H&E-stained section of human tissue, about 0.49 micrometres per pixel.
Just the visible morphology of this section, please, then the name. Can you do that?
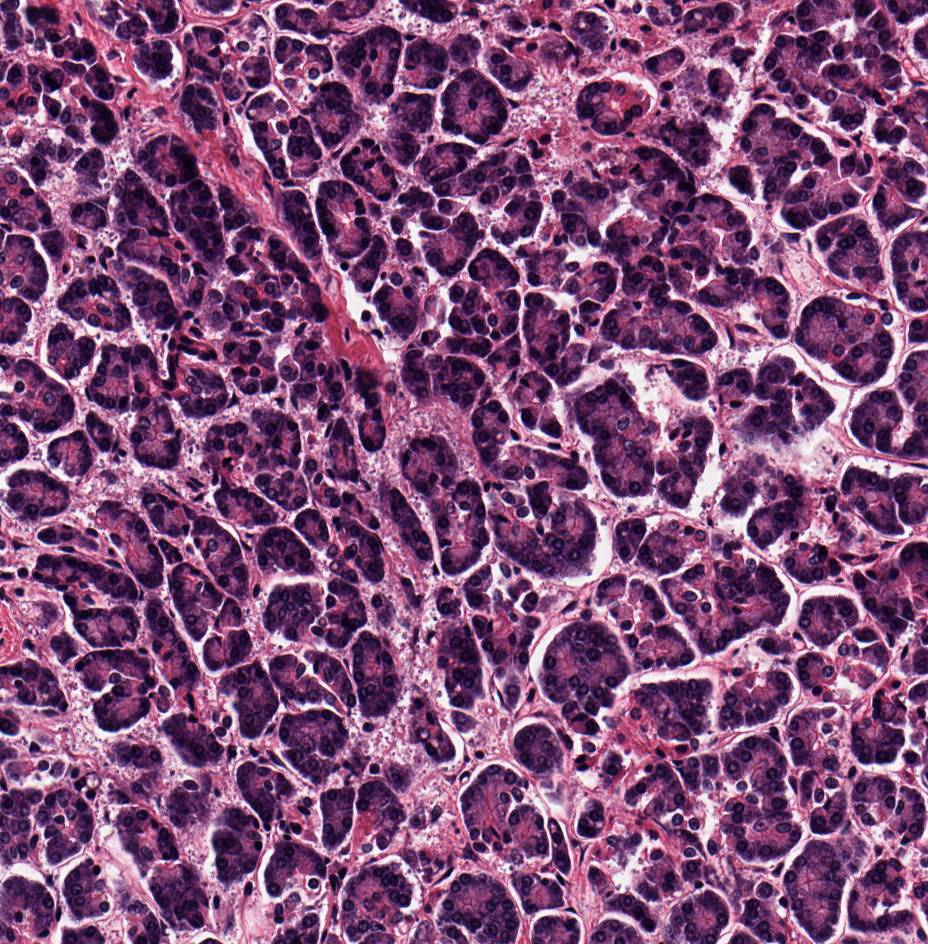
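Rounded acini, closely packed, fill the entire field, with only narrow strands of stroma between them. In each acinus the round nuclei of the acinar cells lie toward the outer, basal edge. The centre of many acini shows a paler, pinker apical zone of cytoplasm. The acinar lumina are tiny and mostly difficult to make out. This is pancreas.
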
